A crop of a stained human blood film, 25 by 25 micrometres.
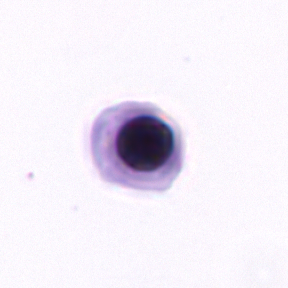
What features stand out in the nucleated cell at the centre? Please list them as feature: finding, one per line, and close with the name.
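Position: nucleus off-centre toward the right
Chromatin: very dark, dense throughout
Rim: cytoplasm widest on the left of the nucleus
Colour: pale lilac-violet cytoplasm
Type: normoblast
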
